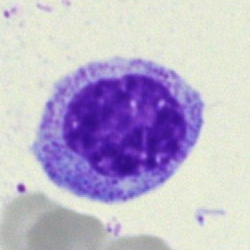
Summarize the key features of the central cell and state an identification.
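This one's roughly round. The nucleus sits a little off-centre, so there's a wider rim of cytoplasm toward the lower left. Chromatin's dark purple and coarsely clumped, with small paler gaps in it. No vacuoles in the cytoplasm either. It's a myelocyte.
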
